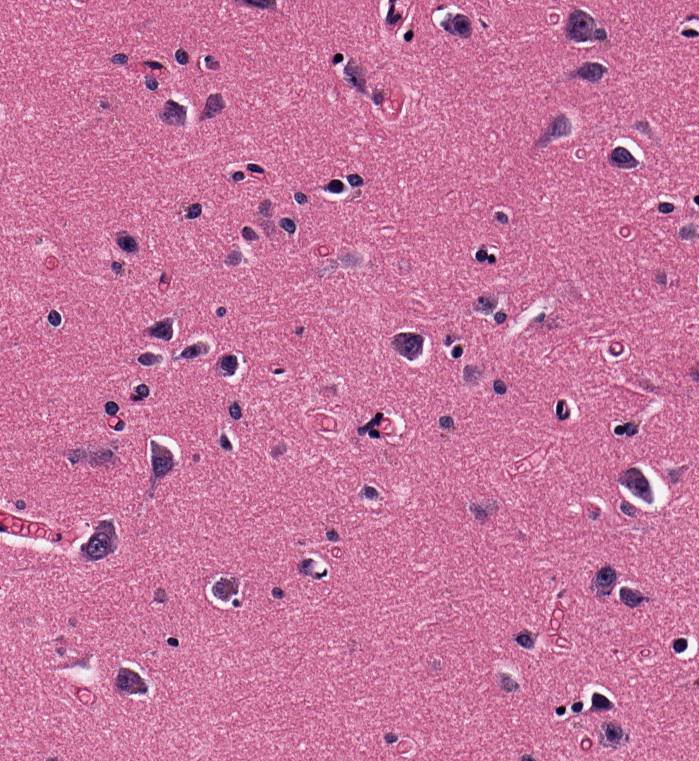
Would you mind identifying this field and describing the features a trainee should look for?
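Cerebral cortex makes up the field. Its background is finely fibrillary and pink, with cells scattered singly, not arranged into units, and no epithelium, glands, tubules or follicles anywhere. Many small round dark-blue nuclei with scant visible cytoplasm are scattered throughout. Larger angular cells with purplish cytoplasm and paler round nuclei lie among them, some tapering into a single process.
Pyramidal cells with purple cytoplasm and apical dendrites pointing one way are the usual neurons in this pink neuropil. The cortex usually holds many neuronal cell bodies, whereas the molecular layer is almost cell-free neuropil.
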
